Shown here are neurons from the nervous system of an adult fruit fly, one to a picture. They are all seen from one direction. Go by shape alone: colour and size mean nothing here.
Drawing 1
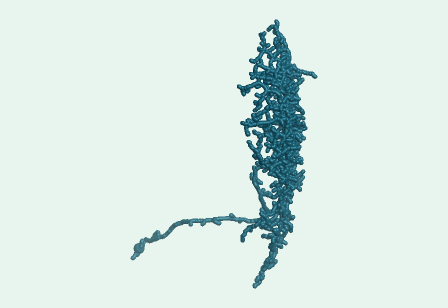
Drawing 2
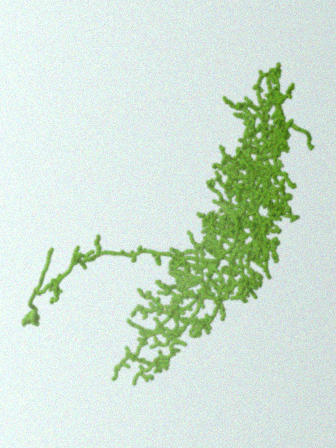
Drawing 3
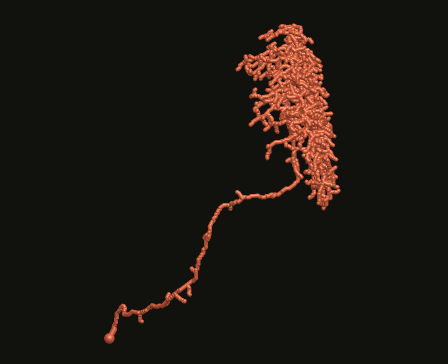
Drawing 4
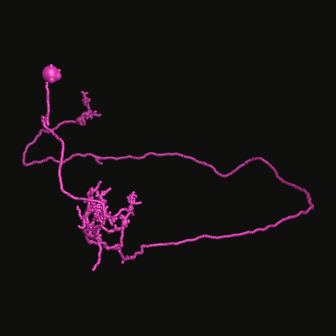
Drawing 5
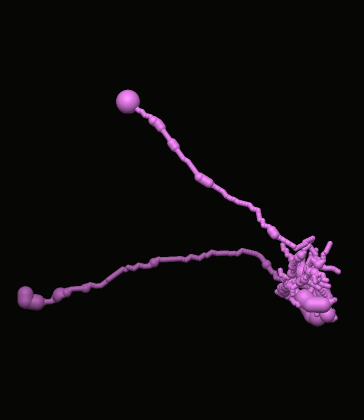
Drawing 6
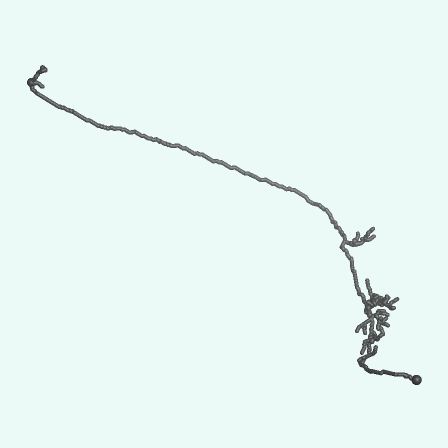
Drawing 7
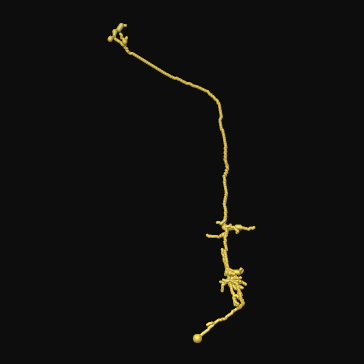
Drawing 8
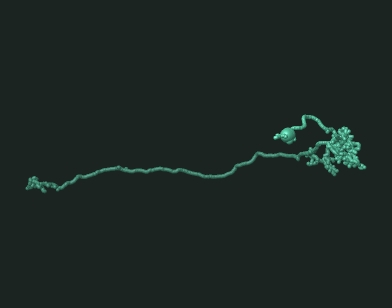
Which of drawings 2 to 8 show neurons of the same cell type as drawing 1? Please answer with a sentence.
Drawing 2 and drawing 3 are of the same cell type.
